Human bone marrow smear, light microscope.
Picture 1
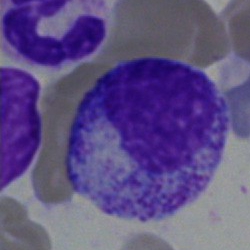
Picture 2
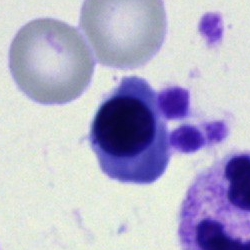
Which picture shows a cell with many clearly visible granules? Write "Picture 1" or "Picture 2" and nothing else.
Picture 1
